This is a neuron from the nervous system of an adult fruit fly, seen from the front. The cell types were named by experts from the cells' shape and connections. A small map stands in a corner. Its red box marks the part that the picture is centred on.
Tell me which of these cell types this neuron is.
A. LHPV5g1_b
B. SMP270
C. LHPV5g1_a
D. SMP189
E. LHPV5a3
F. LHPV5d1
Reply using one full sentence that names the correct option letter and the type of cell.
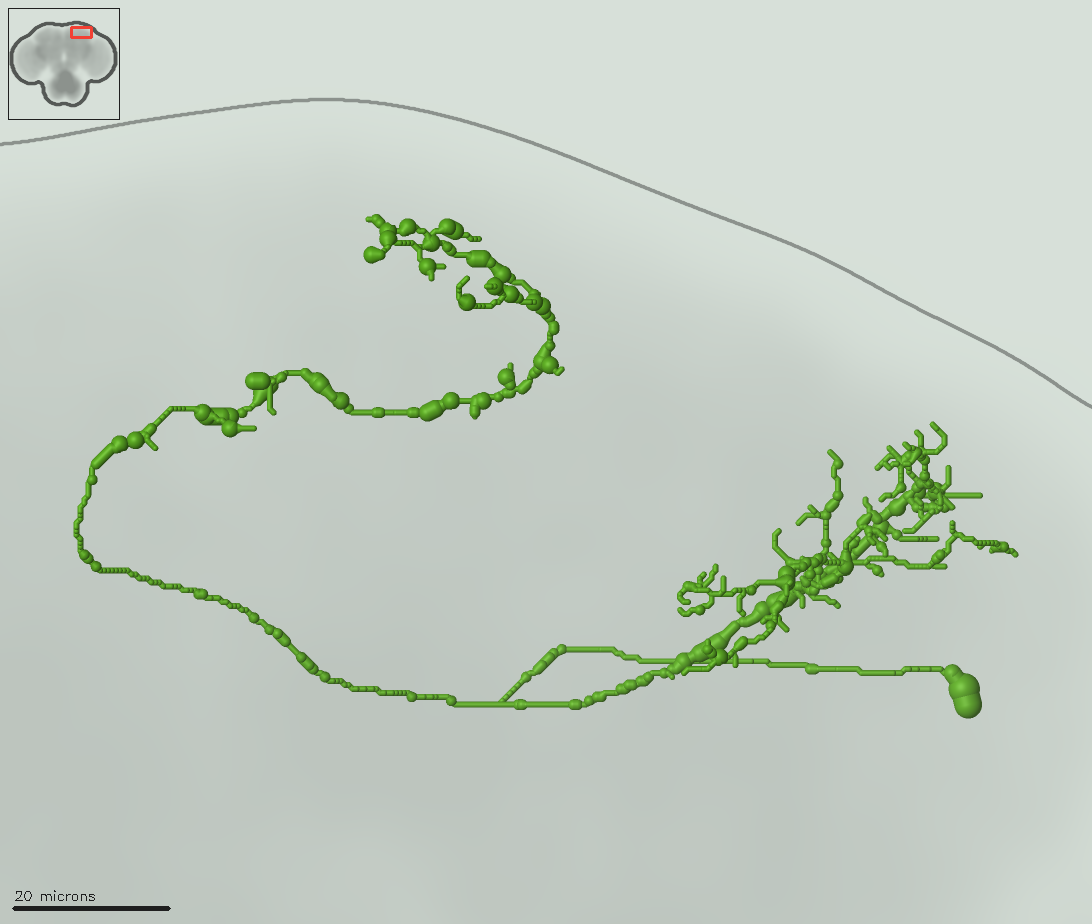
In option F is LHPV5d1, which is the cell type of the neuron.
